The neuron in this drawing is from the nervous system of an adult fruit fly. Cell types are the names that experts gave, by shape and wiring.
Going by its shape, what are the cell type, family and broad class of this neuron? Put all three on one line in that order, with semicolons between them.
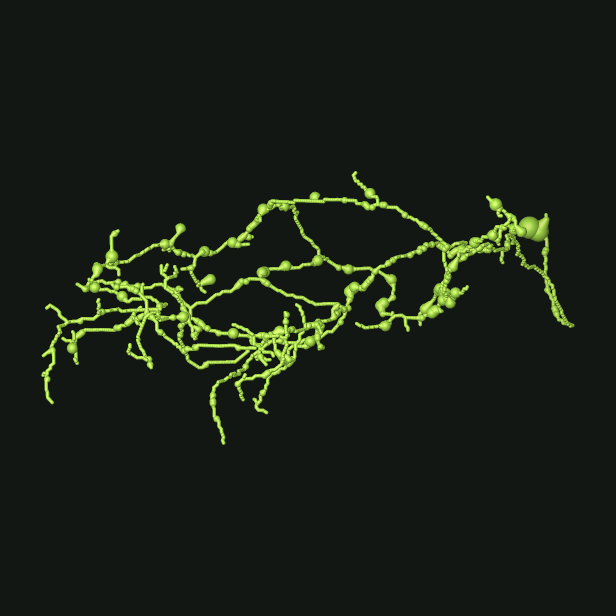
SIP073; hemilineage DM6_dorso_lateral; central-brain intrinsic neuron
